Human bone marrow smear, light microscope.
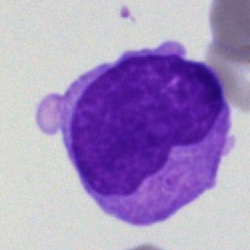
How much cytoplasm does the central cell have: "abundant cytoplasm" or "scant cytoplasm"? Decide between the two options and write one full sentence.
Scant cytoplasm surrounds the nucleus of this cell.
